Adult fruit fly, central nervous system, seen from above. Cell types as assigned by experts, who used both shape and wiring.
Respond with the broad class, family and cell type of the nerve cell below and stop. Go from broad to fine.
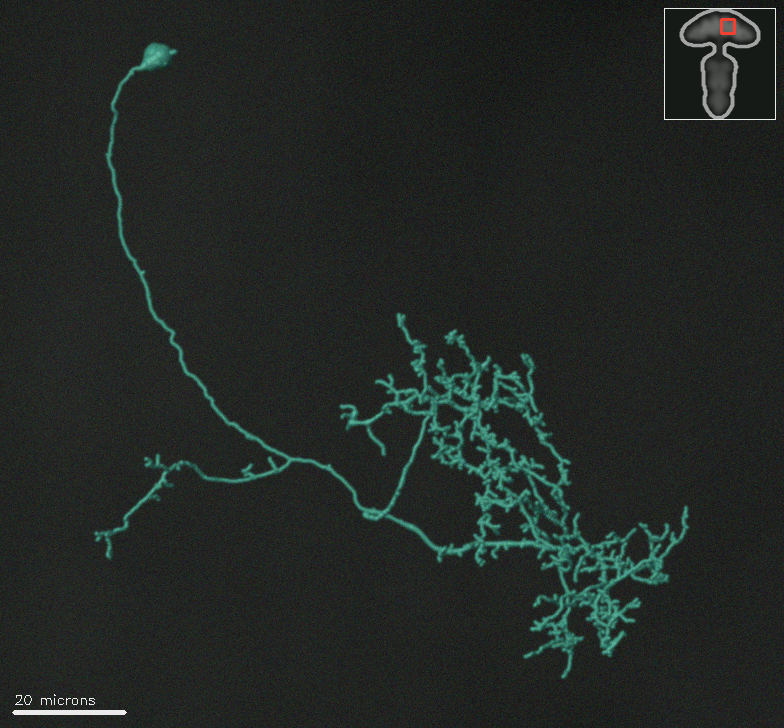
central-brain intrinsic neuron; hemilineage MD3; WED204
